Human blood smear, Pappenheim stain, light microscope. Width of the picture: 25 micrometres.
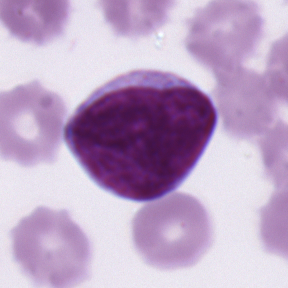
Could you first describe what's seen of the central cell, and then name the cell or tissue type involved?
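Working through the cell point by point: its outline is smooth, with no projections. The whole cell measures about 14 by 12 micrometres. The nucleus, about 13 by 10 micrometres, stains a dense, deep purple throughout and fills about 80% of the cell's area. Cytoplasm appears only as a narrow crescent along the upper edge, and what can be seen of it is pale greyish-blue. This cell is a myeloblast.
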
